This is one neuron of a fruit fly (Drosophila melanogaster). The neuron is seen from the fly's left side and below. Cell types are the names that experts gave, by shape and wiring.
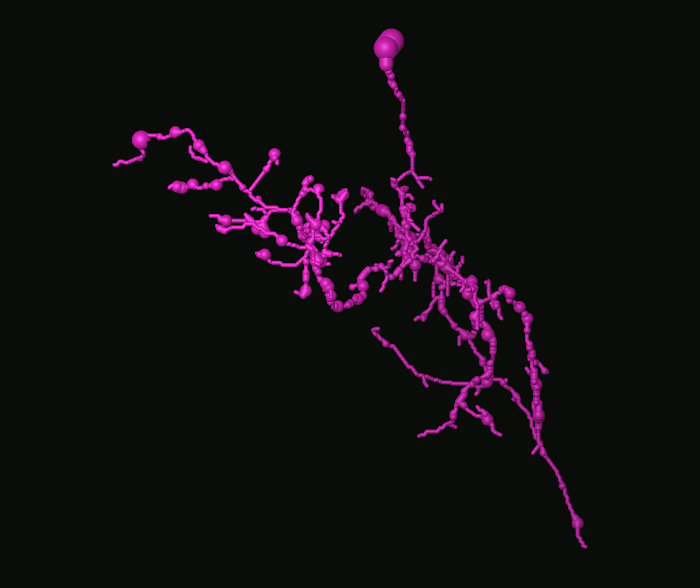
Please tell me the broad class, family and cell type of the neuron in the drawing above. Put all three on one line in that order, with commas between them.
central-brain intrinsic neuron, hemilineage CLp1, SMP426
